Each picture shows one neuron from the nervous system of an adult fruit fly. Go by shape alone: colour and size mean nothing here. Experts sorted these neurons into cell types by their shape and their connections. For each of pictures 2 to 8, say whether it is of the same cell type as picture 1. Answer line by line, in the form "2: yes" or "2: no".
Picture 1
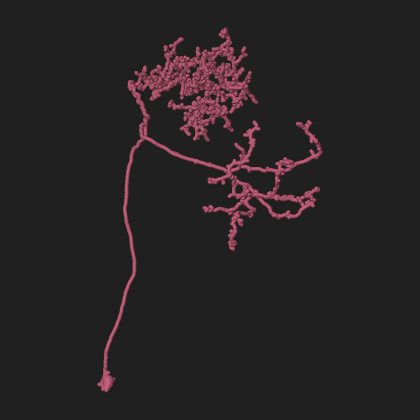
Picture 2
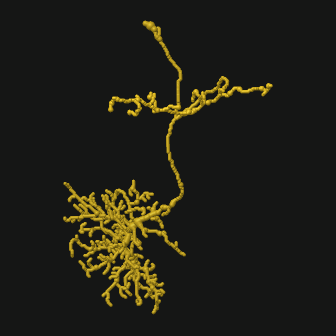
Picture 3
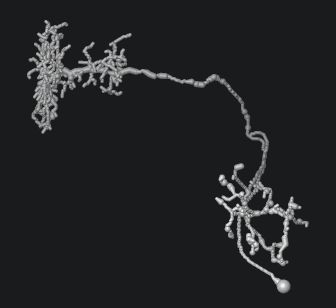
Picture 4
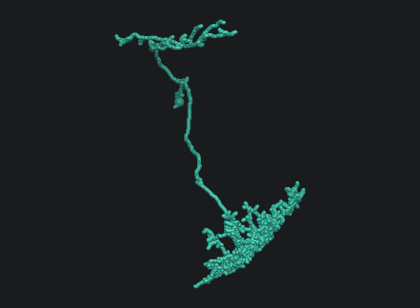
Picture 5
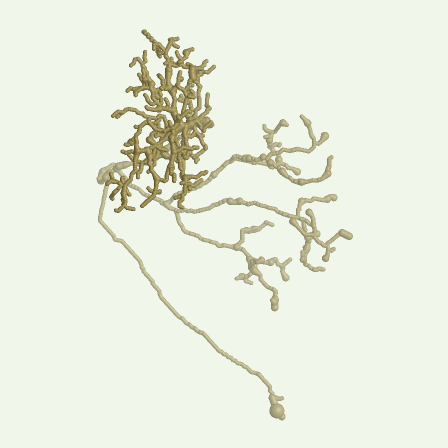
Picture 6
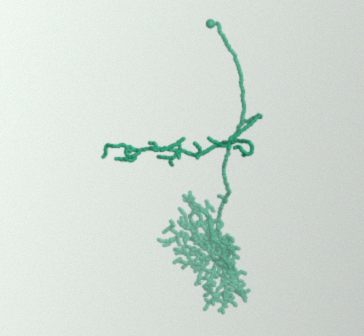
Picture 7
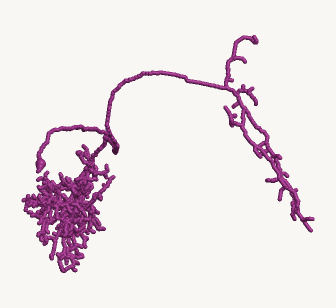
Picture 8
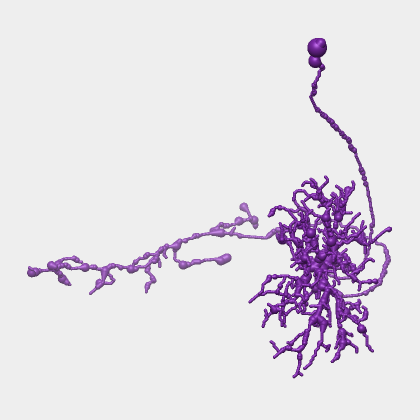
2: no
3: yes
4: no
5: yes
6: no
7: no
8: no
